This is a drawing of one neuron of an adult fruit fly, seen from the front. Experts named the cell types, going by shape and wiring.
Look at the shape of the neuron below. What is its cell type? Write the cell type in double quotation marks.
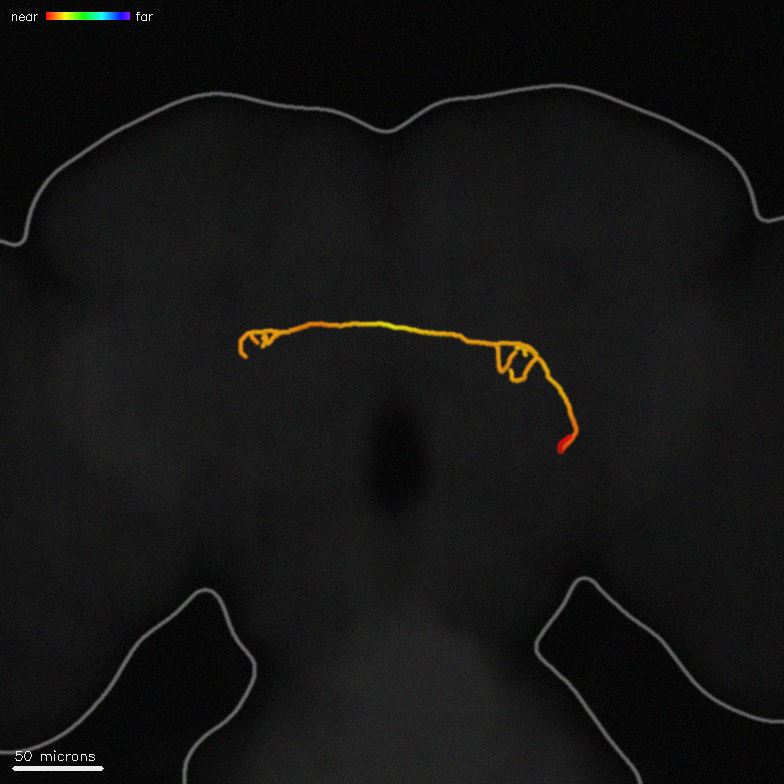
"ORN_DL1"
